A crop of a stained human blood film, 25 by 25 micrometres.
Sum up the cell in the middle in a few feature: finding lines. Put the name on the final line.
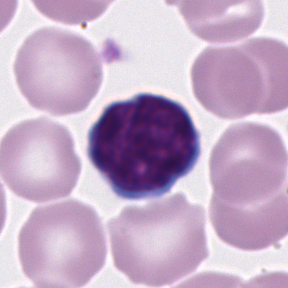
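Size: about 10 micrometres across
Nucleus: round, about 9 micrometres across
Chromatin: dark, coarsely clumped
Cytoplasm: thin rim, widest along lower edge
Granules: none seen
Surface: no projections
Name: typical lymphocyte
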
